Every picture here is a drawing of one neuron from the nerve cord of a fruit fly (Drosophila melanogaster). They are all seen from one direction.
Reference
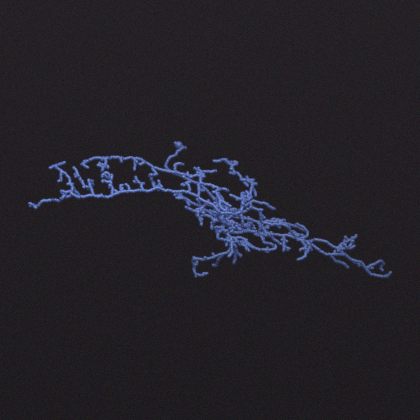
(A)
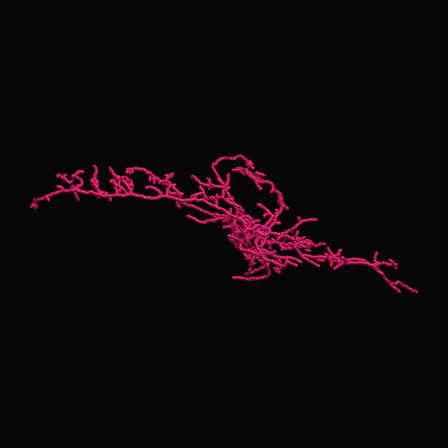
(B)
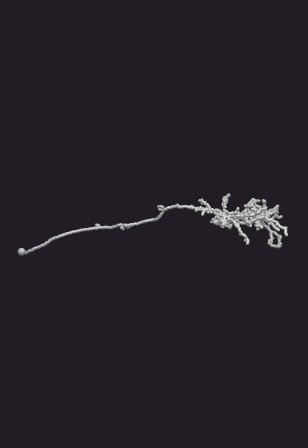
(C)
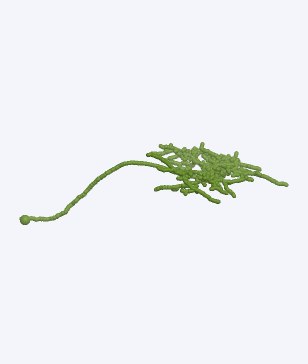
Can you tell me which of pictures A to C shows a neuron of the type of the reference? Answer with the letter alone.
A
